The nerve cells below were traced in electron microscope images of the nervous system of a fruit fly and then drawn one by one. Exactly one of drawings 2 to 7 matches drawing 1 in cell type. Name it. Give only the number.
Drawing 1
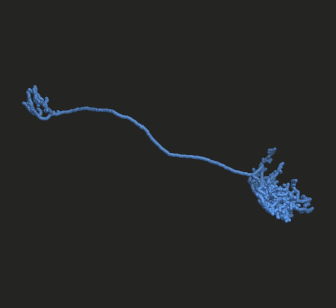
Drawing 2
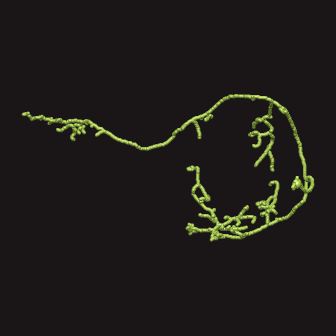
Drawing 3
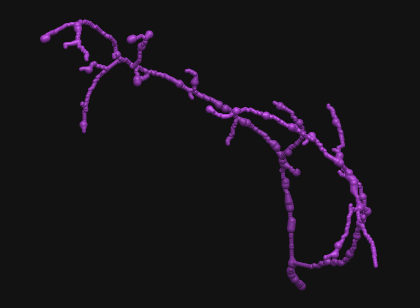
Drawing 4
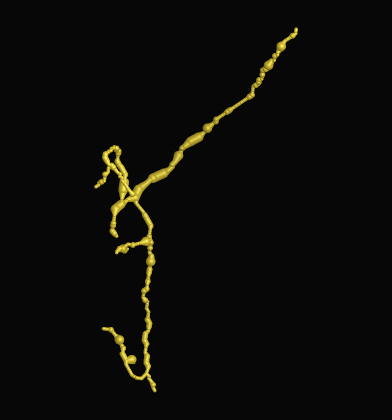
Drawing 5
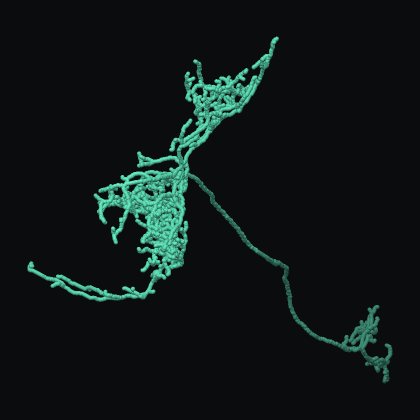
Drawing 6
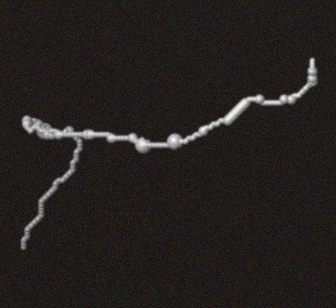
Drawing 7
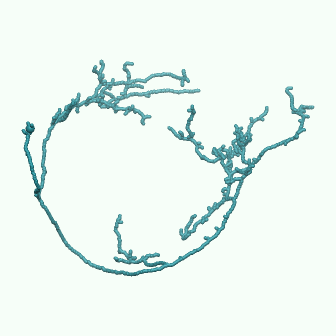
5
